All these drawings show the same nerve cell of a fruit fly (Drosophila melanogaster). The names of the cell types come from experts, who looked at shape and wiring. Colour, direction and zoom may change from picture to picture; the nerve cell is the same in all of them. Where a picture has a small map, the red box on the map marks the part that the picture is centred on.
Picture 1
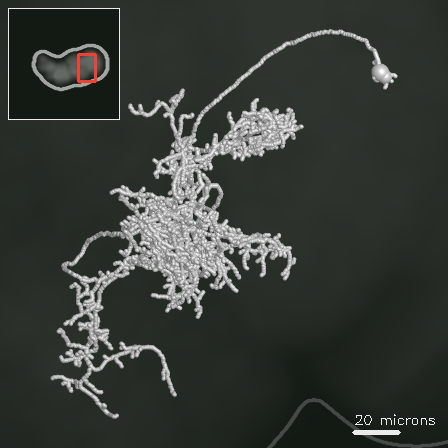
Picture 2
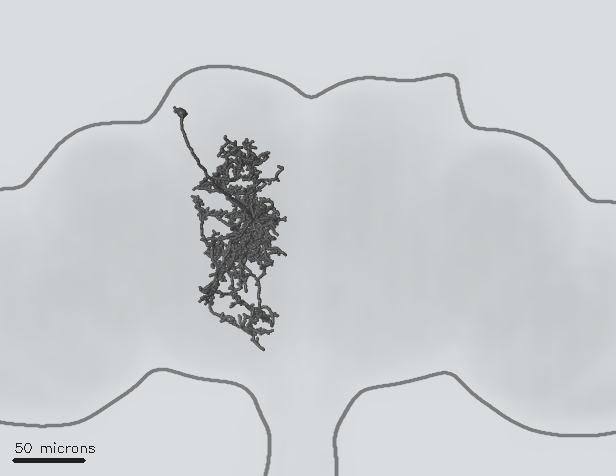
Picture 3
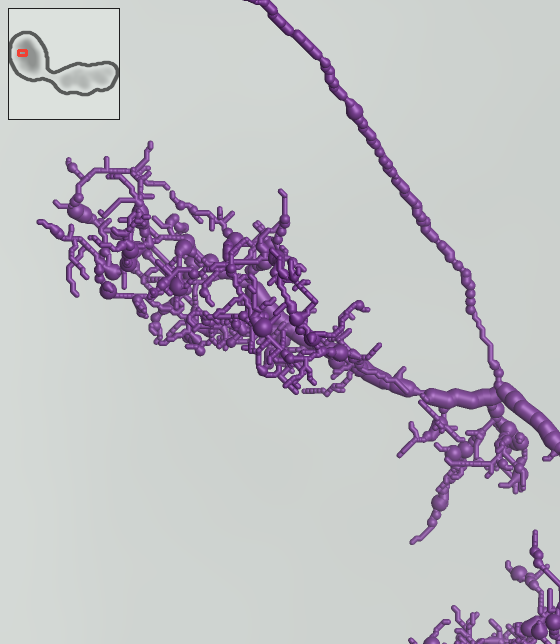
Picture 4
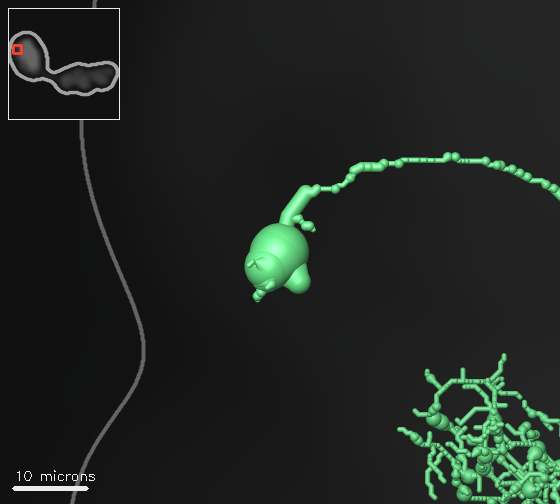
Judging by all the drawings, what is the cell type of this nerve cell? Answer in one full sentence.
Under the cell type VES005 falls this nerve cell.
